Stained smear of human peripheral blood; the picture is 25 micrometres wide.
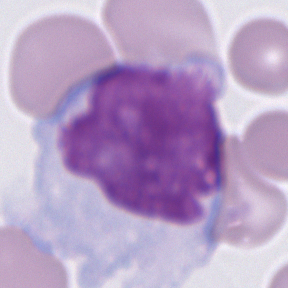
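Monocyte in a stained peripheral blood smear. The nucleus sits toward the upper part of the cell, and most of the abundant, pale greyish-blue cytoplasm lies below and to the left of it. No coarse granules are present in the cytoplasm. The cell outline is irregular rather than smoothly circular.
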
